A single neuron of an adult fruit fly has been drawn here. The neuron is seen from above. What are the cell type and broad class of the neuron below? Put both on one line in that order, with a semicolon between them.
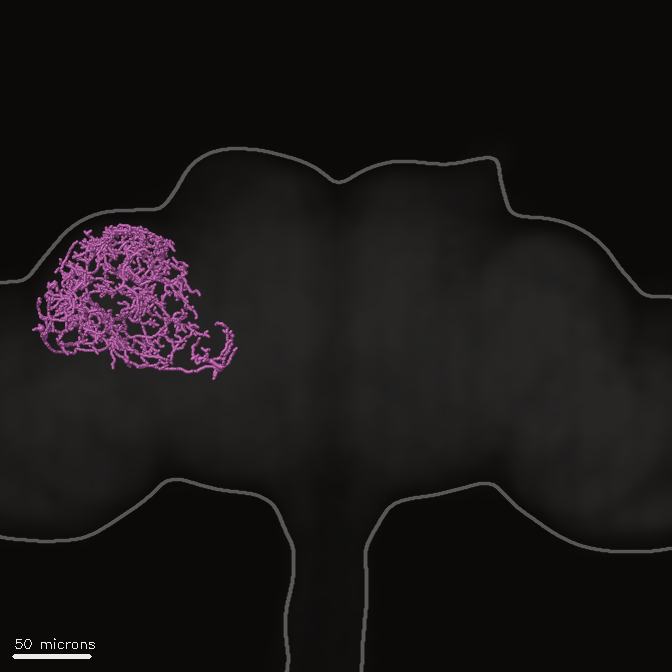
AVLP592; central-brain intrinsic neuron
